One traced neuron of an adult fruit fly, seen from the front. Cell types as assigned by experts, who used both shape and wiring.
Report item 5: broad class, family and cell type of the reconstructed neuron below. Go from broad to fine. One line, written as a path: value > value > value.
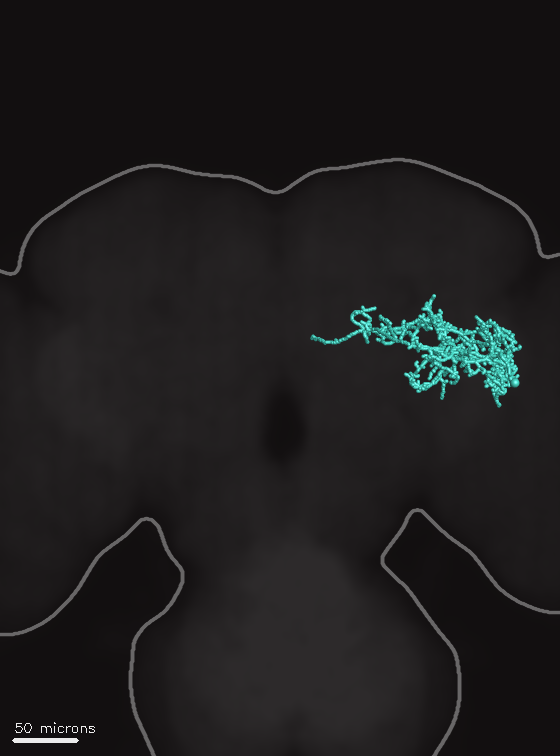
central-brain intrinsic neuron > hemilineage VLPl2_medial > CB2316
